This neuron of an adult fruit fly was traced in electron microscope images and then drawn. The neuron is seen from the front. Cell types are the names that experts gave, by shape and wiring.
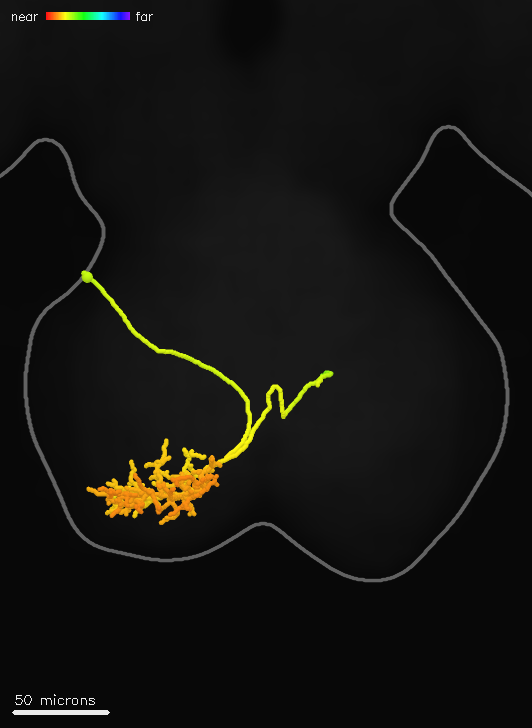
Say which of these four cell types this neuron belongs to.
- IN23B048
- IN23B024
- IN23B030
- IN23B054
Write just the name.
IN23B054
